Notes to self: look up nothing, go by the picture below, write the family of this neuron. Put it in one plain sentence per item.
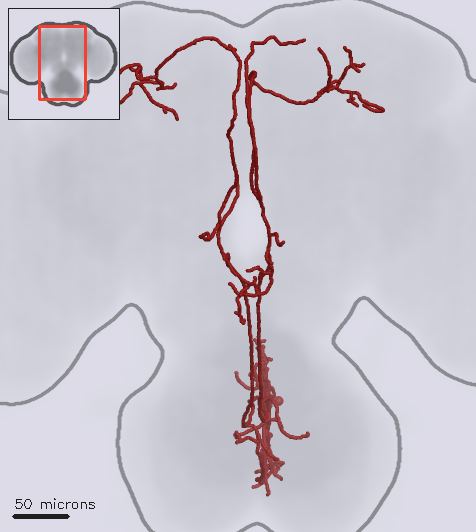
The family is hemilineage 00A.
